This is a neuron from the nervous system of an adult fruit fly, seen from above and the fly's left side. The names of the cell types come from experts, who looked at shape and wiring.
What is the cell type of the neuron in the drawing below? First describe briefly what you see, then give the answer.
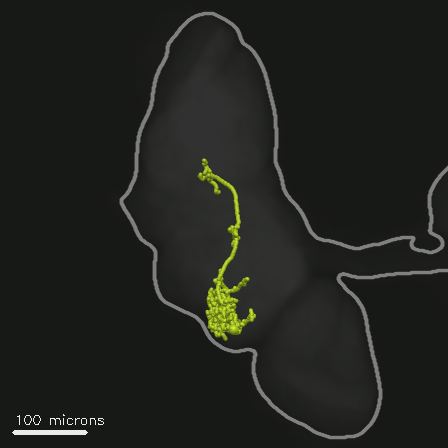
It is in the brain and does not reach the nerve cord. Its cell body lies at the bottom of the picture. By the scale bar it is about 250 microns tall in this view. This is a central-brain intrinsic neuron. The cell type is AVLP192_b.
